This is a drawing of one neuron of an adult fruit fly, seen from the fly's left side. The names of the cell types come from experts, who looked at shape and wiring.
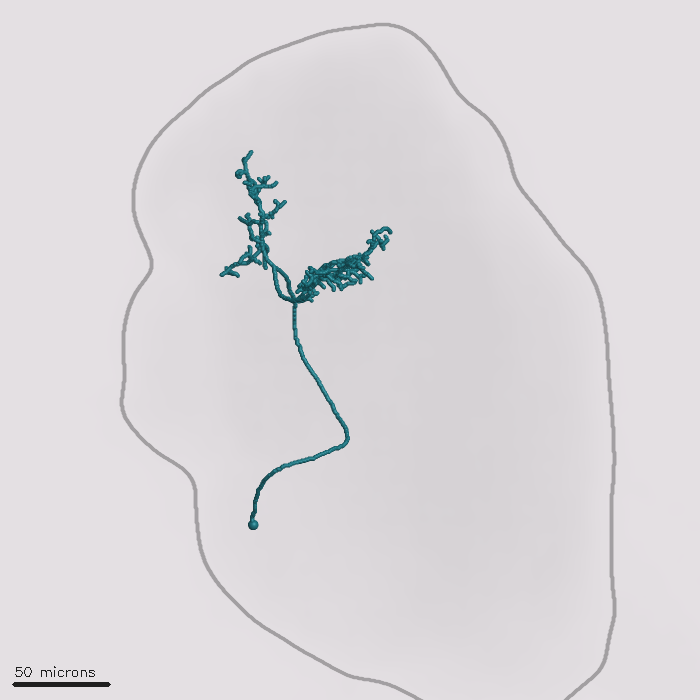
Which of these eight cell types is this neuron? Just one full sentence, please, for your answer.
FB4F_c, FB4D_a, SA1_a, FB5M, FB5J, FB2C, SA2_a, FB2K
This neuron is a member of the FB2C cell type.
